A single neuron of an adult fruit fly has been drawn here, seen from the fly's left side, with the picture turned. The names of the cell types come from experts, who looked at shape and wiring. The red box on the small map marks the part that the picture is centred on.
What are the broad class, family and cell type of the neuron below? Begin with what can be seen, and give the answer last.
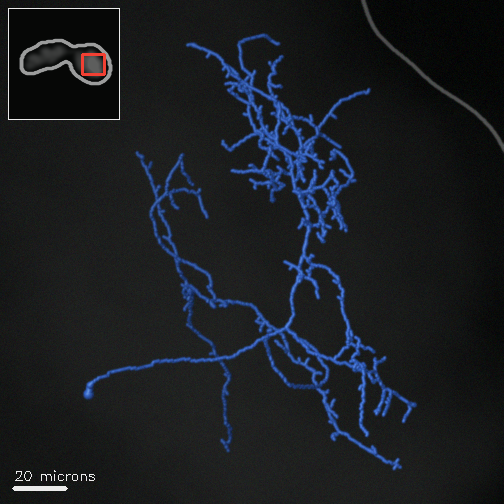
The cell body can be seen at the lower left of the picture. From top to bottom in the picture it spans about 170 microns. The picture shows dozens of branch ends. Its broad class is central-brain intrinsic neuron. Its family is hemilineage DL2_ventral. Its cell type is AVLP736m.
